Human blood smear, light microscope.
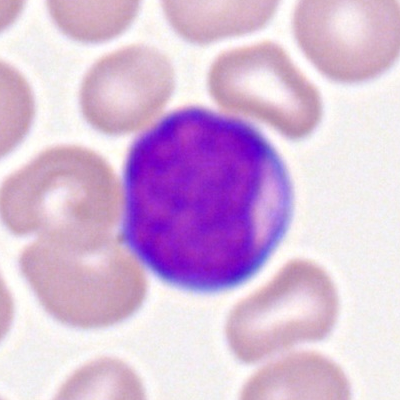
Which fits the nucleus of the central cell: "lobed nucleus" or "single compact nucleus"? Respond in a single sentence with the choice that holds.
Its nucleus forms a single compact mass of round, oval or kidney shape.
